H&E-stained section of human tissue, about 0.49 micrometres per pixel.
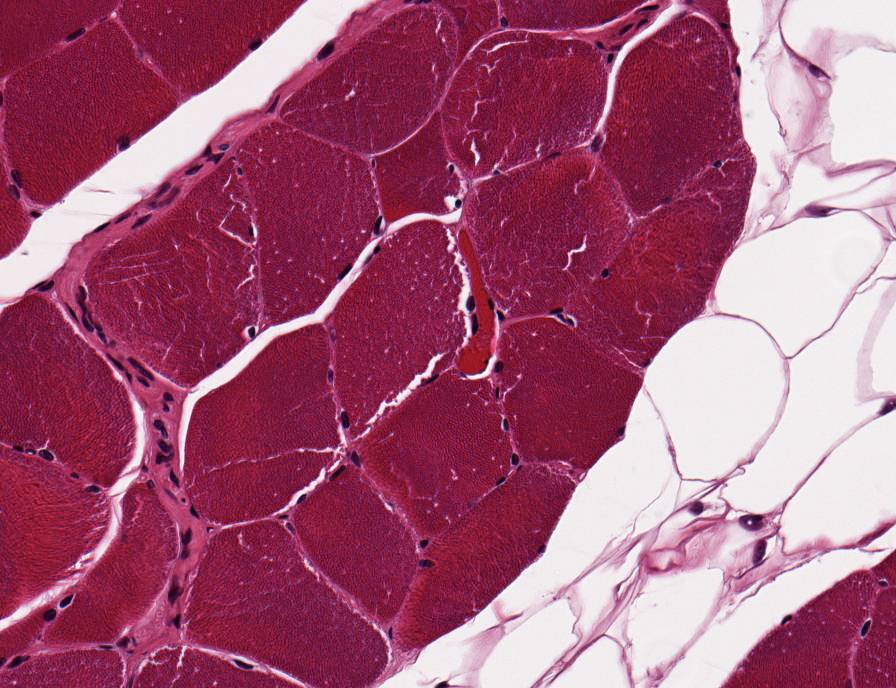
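Skeletal muscle, H&E. The dark, flattened nuclei of the muscle fibres sit at the fibre edges, not in their centres. Fibre cytoplasm is deep red with a fine speckling throughout. Large empty fat cells with thin pink walls fill the right side of the field, and beyond the fat a second group of muscle fibres occupies the lower right corner.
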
